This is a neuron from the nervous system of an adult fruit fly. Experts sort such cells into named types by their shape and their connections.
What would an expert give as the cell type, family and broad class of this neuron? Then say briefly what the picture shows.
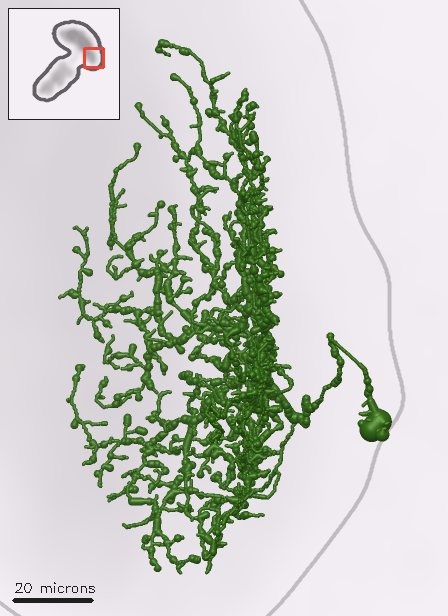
Its cell type is Dm19. Its family is Dm. It is an optic-lobe intrinsic neuron. It lies in the brain. From top to bottom in the picture it spans about 140 microns. The picture shows more than a hundred branch ends.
